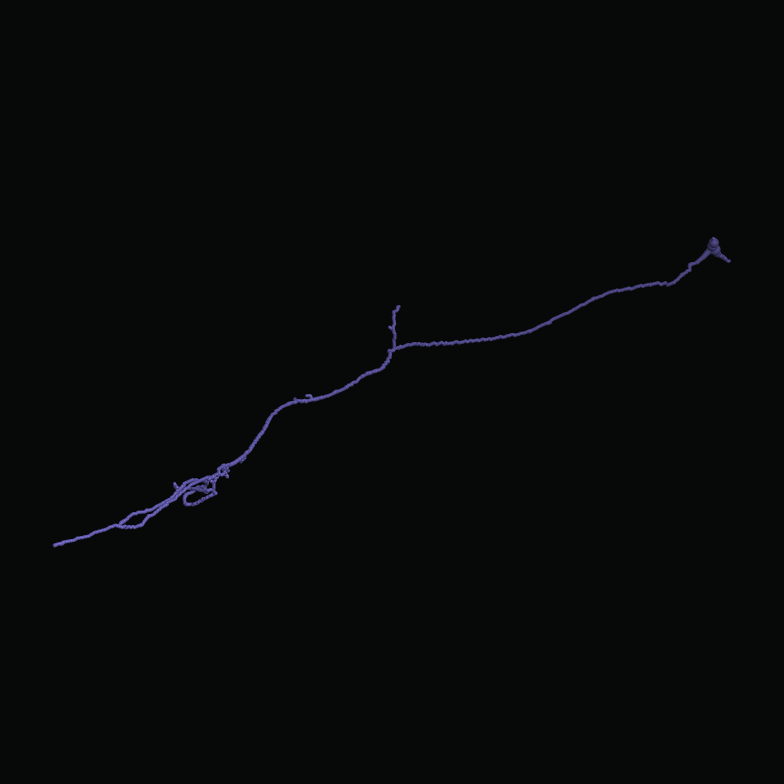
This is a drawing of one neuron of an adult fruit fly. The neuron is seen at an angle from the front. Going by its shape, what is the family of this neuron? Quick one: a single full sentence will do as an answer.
This neuron is designated as family class mechanosensory proprioceptive.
